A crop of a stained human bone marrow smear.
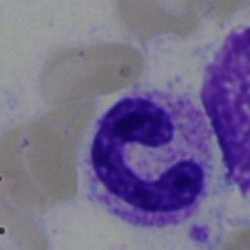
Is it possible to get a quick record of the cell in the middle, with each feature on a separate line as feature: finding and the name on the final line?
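Outline: roughly round, so trace it slowly all the way.
Nucleus: a curved band, like a letter C opening to the right.
Chromatin: dense, stained dark purple.
Nucleoli: look carefully; none can be seen.
Name: band neutrophil.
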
